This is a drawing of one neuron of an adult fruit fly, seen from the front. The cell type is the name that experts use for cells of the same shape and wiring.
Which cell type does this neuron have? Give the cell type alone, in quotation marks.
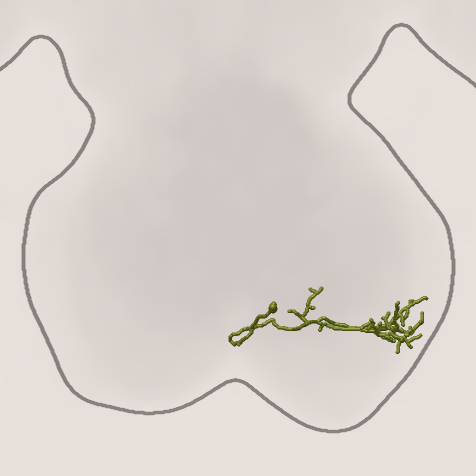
"IN14A110"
